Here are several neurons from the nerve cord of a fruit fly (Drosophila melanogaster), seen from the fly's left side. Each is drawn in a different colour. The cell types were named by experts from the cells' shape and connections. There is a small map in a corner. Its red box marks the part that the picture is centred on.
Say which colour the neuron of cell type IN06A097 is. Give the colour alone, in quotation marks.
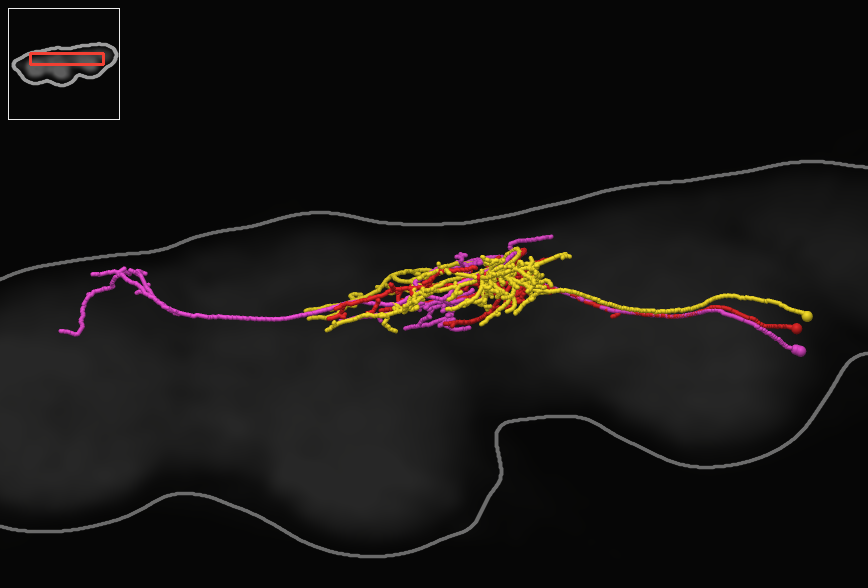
"red"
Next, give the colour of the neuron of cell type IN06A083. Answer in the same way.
"magenta"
